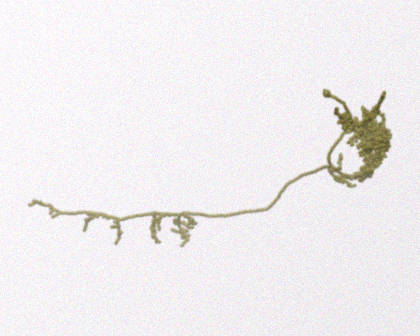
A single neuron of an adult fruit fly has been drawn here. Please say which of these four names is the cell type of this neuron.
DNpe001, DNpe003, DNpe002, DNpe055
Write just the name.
DNpe002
